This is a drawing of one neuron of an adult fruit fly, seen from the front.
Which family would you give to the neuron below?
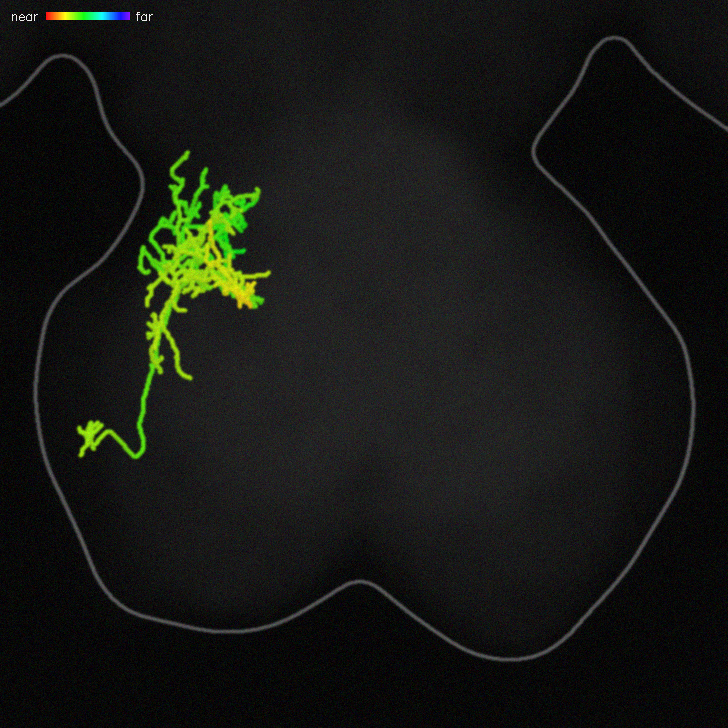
hemilineage 16B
